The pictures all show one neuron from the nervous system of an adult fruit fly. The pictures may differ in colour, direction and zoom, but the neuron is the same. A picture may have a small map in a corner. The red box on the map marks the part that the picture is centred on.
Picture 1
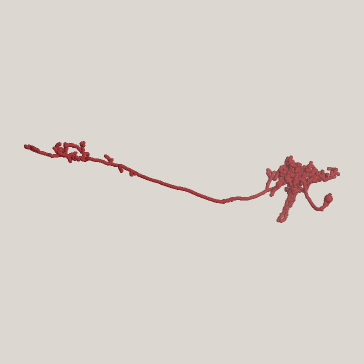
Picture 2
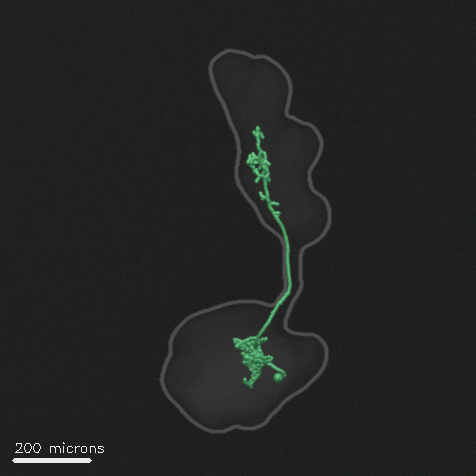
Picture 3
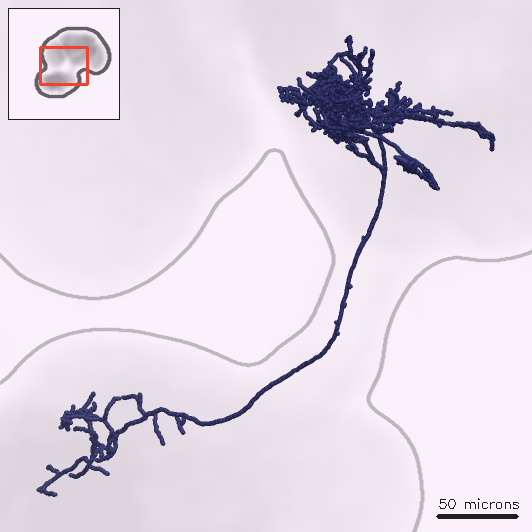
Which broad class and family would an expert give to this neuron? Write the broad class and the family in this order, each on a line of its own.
descending neuron
hemilineage MD3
